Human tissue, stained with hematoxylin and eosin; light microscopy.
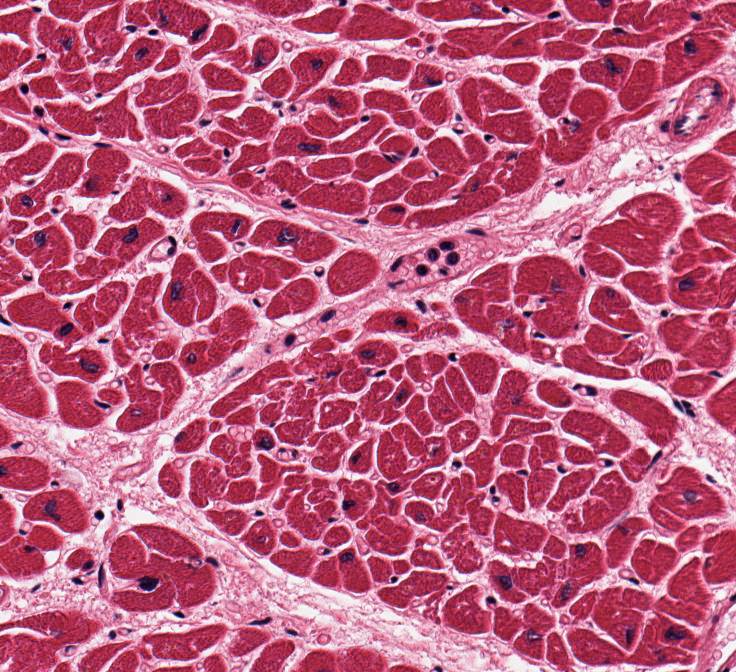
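Left ventricle of the heart: most fibres are cut across, showing short rounded or irregular profiles, not long lengths. Their nuclei sit centrally; cytoplasm stains deep, fairly even red. A small cluster of dark round nuclei lies in the septum just above centre.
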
